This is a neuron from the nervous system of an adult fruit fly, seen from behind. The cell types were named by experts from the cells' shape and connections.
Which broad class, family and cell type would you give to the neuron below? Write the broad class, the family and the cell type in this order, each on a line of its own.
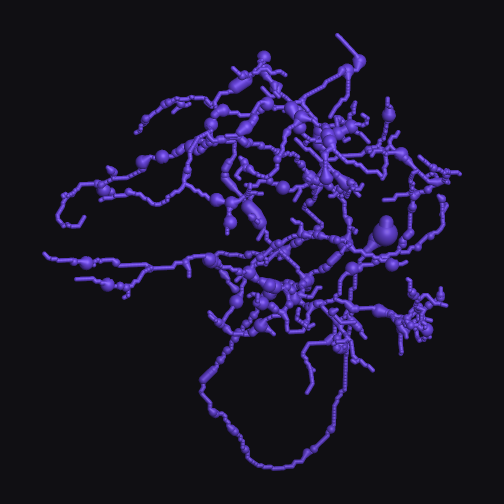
central-brain intrinsic neuron
hemilineage LHl1
LHAV4a7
